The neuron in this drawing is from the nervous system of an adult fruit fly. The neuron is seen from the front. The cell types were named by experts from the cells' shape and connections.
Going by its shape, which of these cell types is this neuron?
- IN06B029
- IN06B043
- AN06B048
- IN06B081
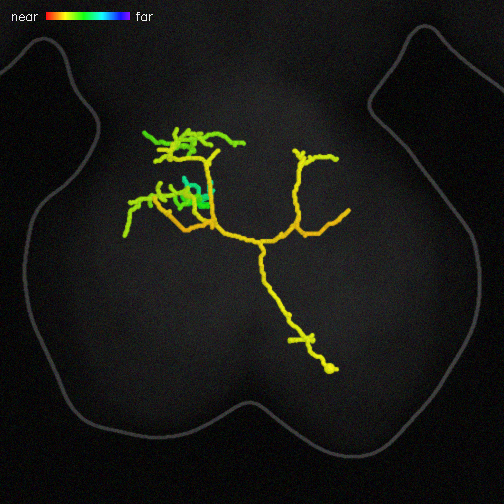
IN06B081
